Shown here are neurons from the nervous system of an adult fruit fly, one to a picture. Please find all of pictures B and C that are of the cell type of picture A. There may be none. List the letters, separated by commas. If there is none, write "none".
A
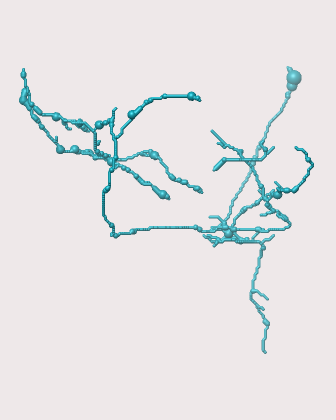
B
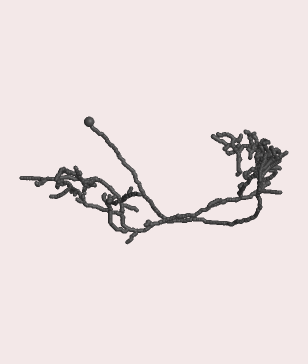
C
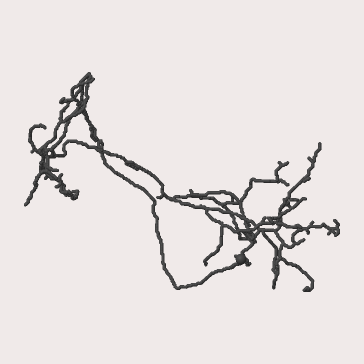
none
